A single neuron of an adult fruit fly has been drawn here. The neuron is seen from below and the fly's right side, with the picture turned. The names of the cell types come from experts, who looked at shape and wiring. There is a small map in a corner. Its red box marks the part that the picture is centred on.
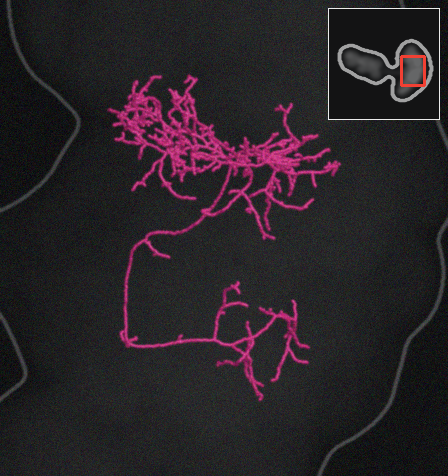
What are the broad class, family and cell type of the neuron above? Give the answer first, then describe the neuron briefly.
It is a central-brain intrinsic neuron. Its family is hemilineage DM6_central1. Its cell type is LAL304m. It lies in the brain. The picture shows dozens of branch ends.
